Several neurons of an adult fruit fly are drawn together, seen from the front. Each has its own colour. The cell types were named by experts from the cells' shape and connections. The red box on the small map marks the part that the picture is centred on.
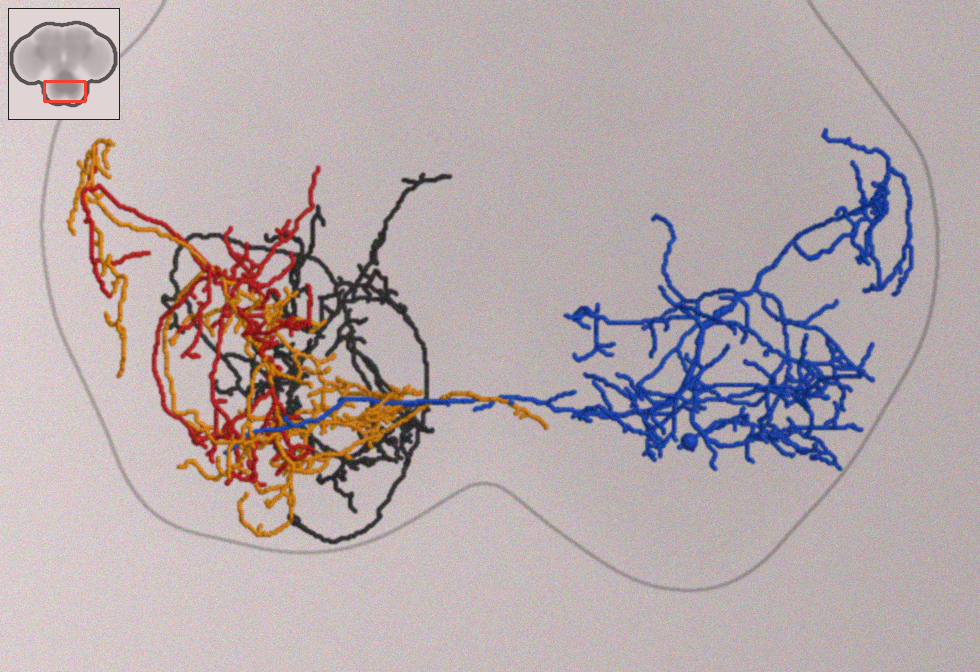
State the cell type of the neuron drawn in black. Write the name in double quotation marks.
"IN04B112"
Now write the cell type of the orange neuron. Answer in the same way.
"IN04B079"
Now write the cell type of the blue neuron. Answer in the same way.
"IN04B013"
